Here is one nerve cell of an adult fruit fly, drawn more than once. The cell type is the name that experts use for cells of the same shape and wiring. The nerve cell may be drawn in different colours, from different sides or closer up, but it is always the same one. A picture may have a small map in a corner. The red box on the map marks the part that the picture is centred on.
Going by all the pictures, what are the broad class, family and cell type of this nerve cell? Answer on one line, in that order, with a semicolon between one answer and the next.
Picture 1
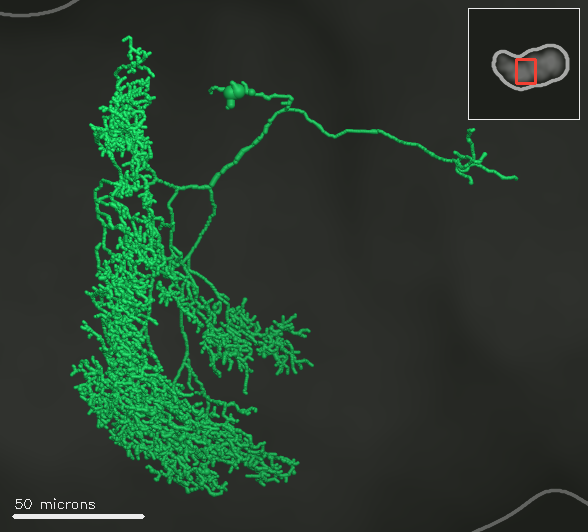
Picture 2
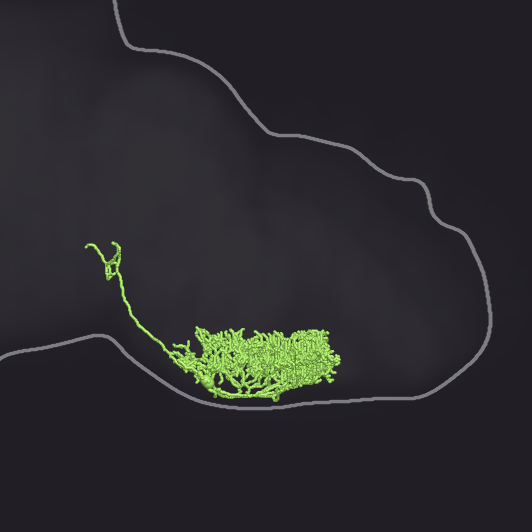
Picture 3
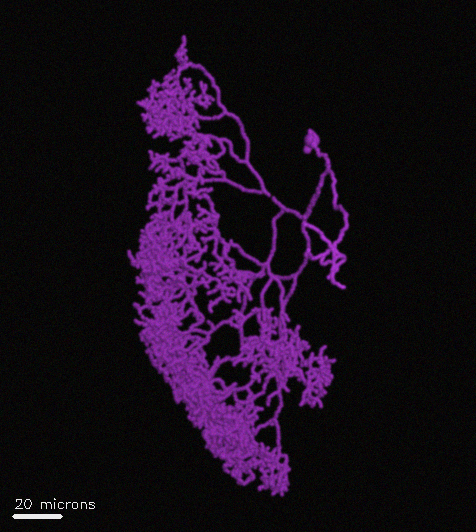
visual projection neuron; LPT; LPT23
